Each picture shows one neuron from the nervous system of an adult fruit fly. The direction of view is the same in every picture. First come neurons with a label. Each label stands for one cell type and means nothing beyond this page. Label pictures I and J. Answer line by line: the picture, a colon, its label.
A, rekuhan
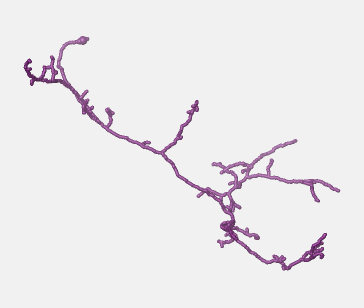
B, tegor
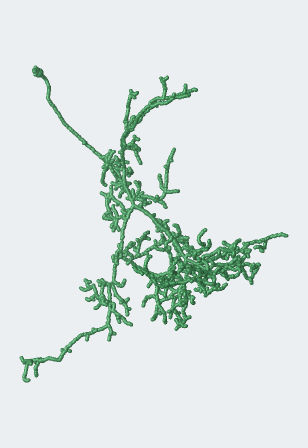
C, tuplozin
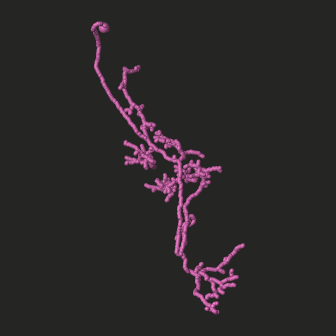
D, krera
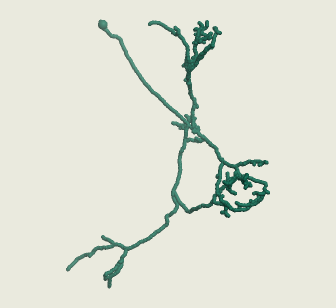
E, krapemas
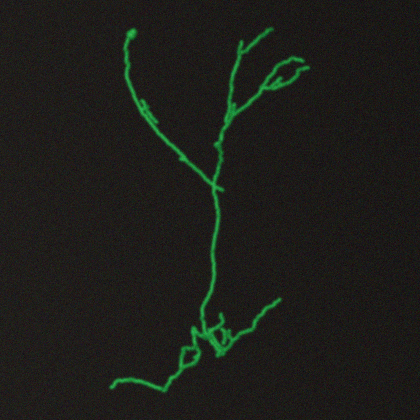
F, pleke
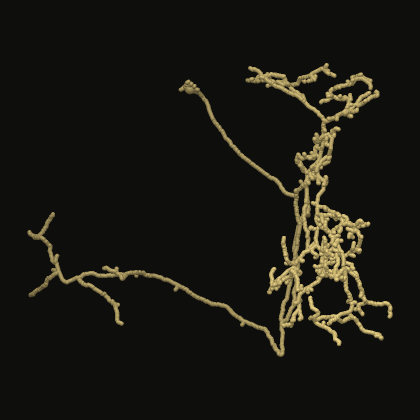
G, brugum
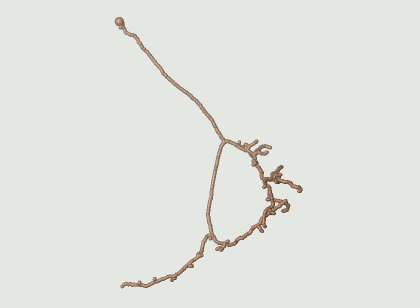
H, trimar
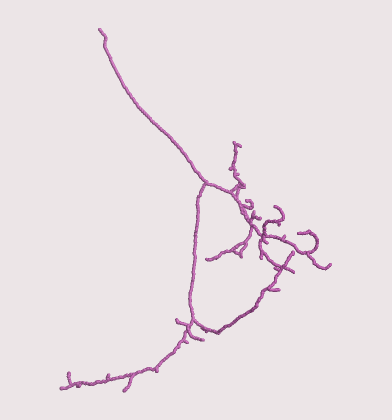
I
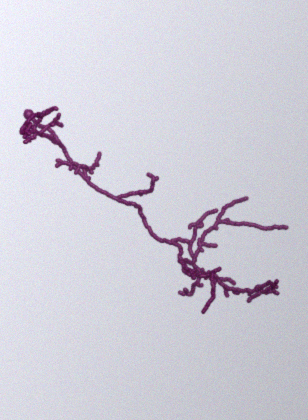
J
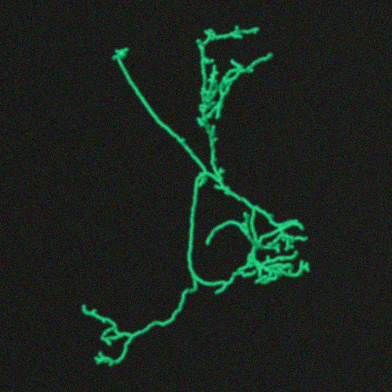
I: rekuhan
J: krera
